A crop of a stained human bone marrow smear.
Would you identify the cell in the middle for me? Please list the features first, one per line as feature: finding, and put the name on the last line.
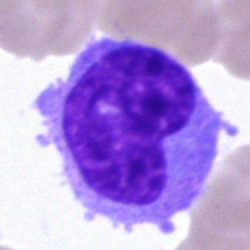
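Border: many small knob-like projections, mostly along the left and lower edges
Nuclear shape: kidney-like, notched on the lower right side
Nuclear size: fills most of the cell
Cytoplasm: widest to the right of and below the nucleus
Name: monocyte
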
